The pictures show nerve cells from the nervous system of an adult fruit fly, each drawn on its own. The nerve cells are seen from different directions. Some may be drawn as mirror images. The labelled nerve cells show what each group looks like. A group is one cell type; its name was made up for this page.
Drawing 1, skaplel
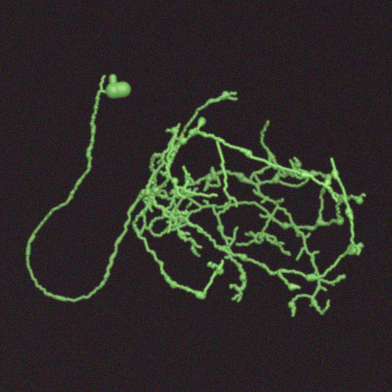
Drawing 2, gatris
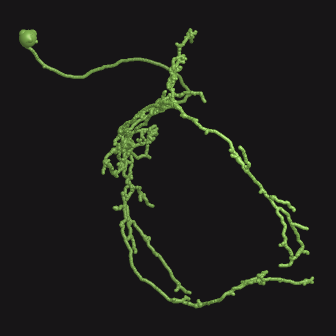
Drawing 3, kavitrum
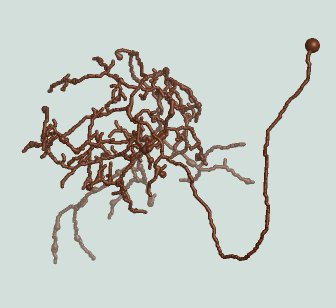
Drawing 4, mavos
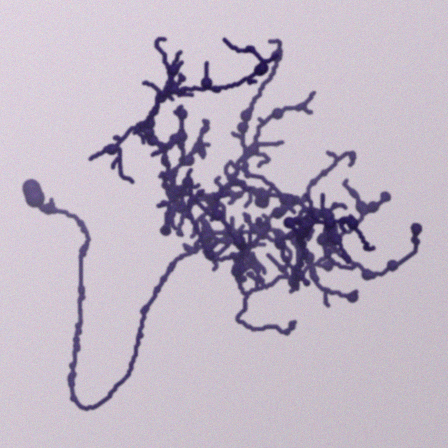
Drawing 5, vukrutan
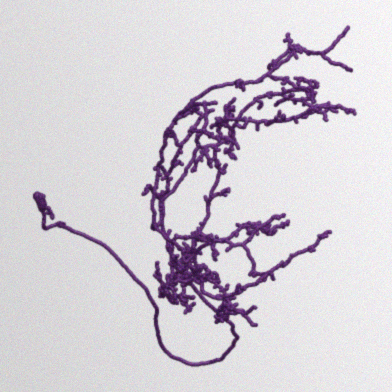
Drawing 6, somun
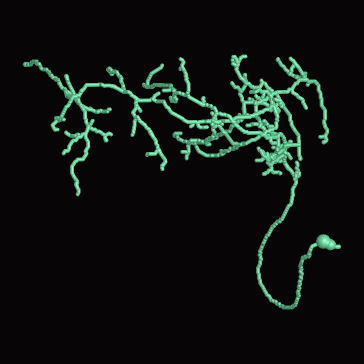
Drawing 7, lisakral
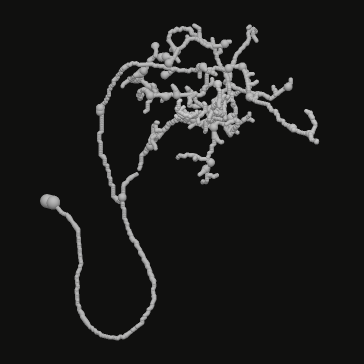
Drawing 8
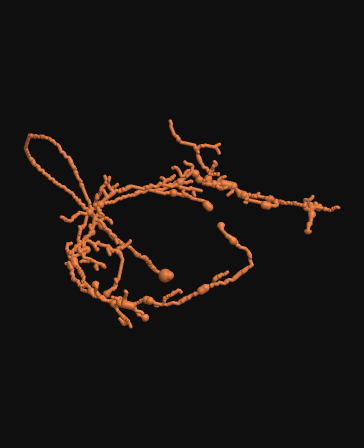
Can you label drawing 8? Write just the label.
gatris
